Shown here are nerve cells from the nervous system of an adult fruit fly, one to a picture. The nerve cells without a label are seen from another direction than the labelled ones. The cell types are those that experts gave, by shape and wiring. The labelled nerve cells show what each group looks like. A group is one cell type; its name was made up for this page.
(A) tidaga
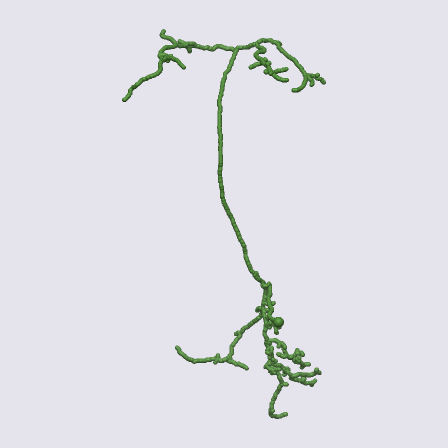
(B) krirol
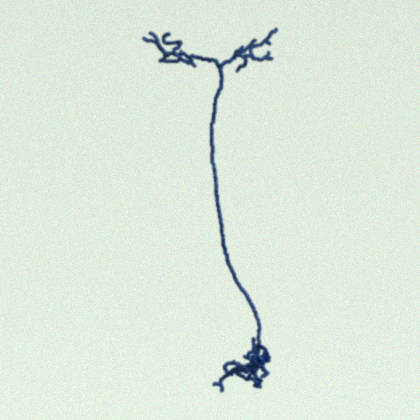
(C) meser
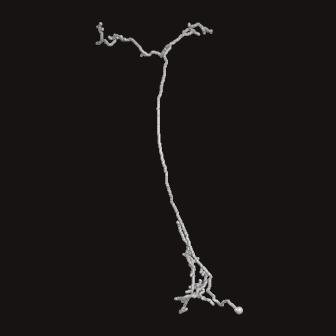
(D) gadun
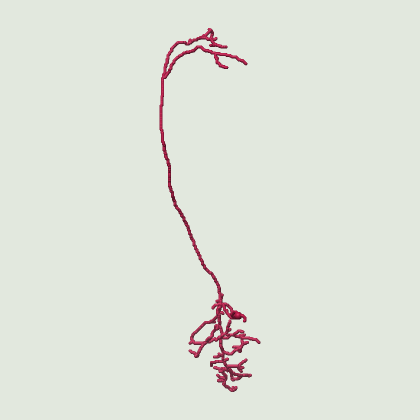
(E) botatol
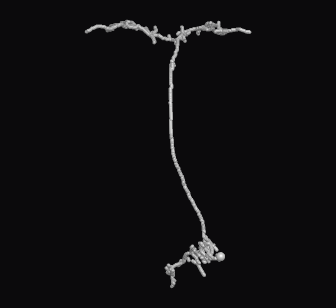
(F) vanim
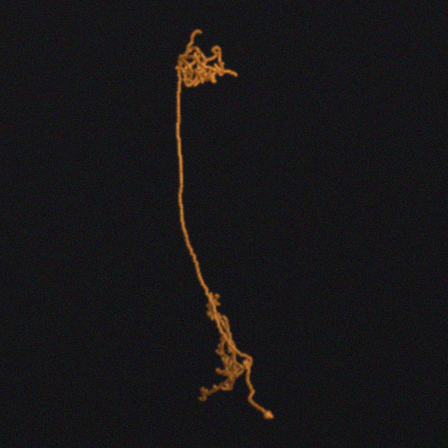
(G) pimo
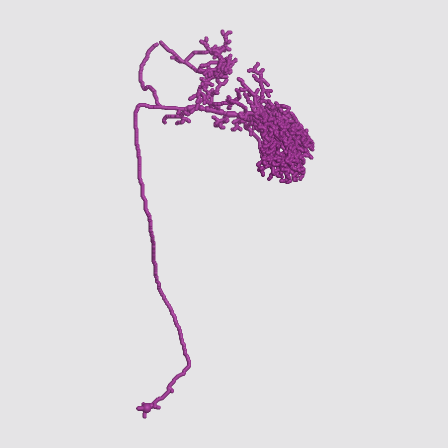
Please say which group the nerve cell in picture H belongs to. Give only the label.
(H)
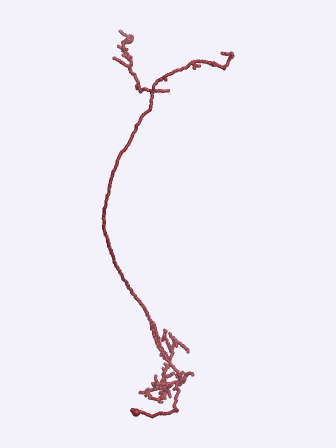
meser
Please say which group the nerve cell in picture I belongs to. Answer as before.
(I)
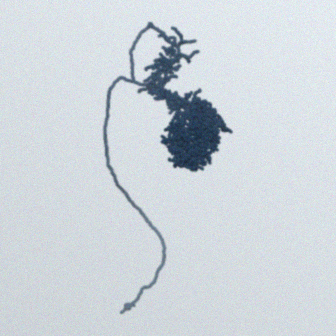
pimo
